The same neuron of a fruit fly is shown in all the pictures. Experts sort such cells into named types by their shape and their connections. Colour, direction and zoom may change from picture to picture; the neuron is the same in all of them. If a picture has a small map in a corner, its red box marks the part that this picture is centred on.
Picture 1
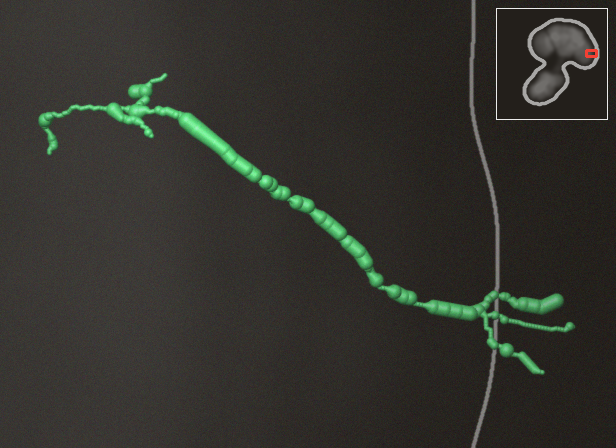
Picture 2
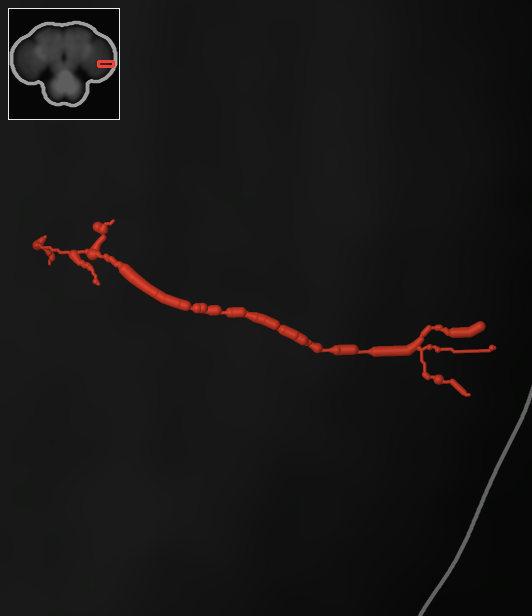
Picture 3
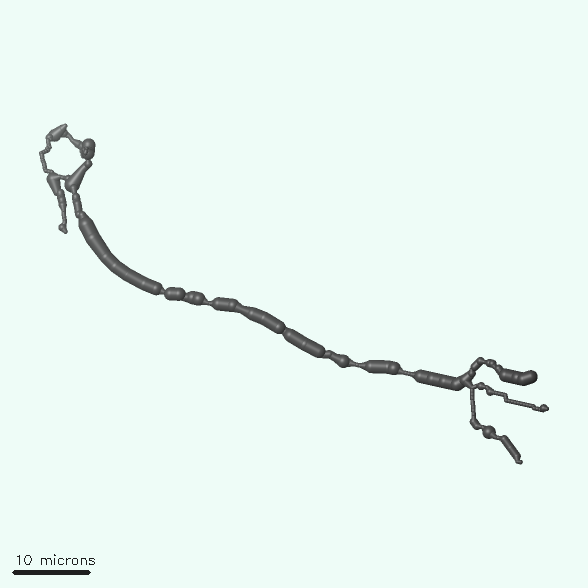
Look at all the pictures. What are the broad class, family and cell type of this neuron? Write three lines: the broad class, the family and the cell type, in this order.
optic-lobe intrinsic neuron
L
L4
